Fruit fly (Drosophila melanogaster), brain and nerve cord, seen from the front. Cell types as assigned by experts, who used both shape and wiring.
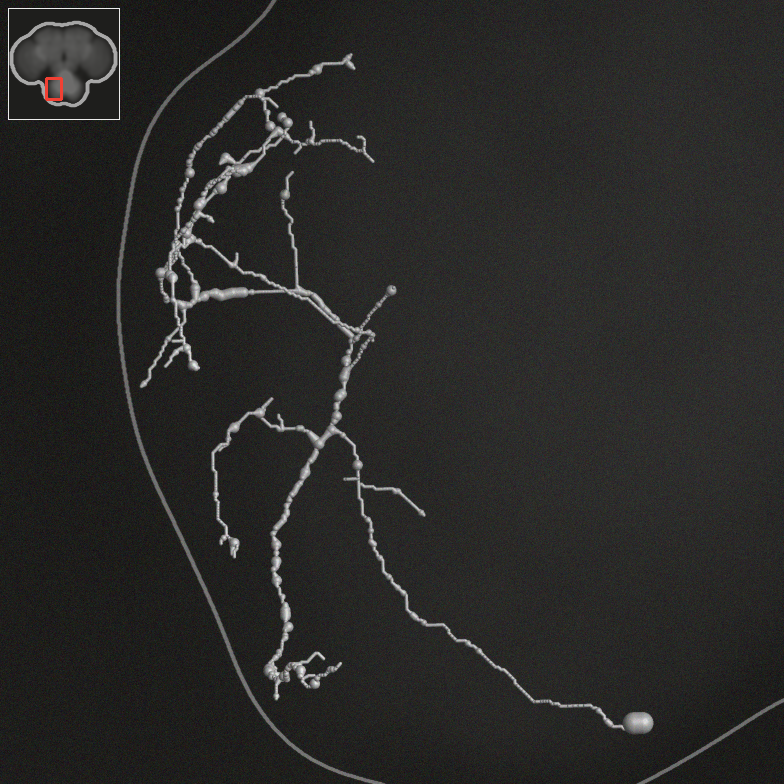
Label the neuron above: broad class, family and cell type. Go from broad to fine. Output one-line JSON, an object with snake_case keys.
{"broad_class": "nerve-cord intrinsic neuron", "family": "hemilineage 04B", "cell_type": "IN04B101"}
